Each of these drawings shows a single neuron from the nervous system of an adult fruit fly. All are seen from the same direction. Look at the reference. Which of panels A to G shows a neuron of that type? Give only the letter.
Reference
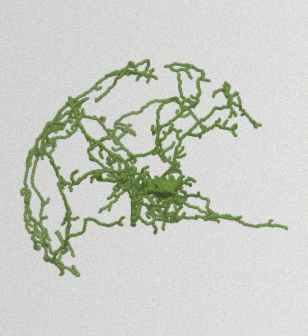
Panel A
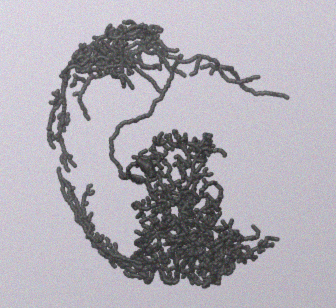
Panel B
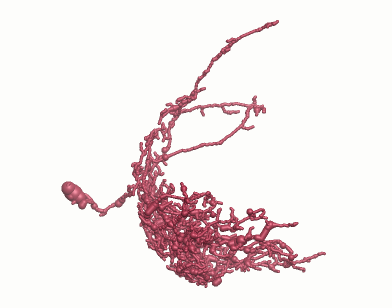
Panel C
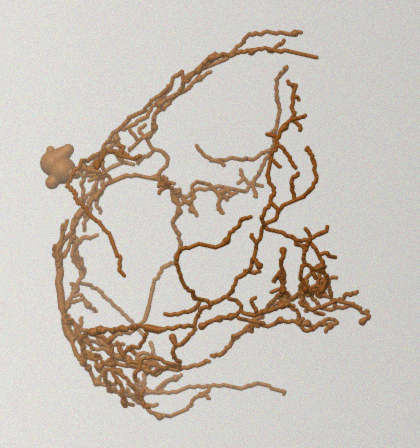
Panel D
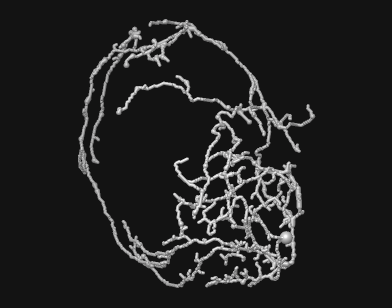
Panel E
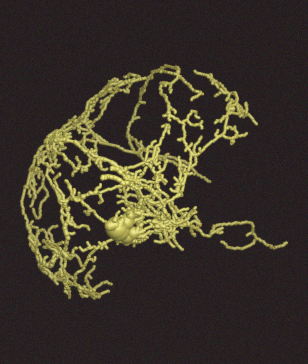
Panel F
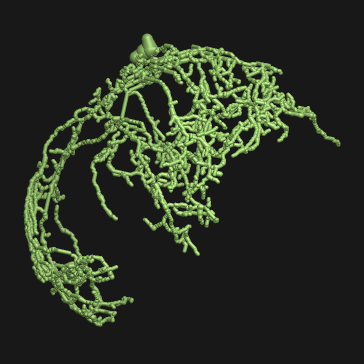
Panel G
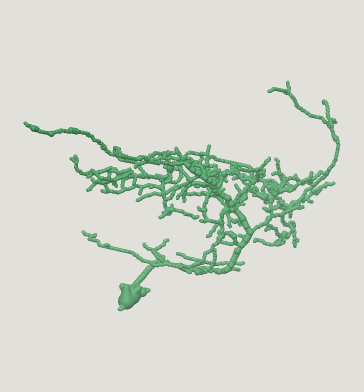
E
